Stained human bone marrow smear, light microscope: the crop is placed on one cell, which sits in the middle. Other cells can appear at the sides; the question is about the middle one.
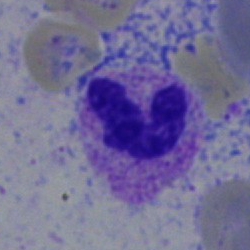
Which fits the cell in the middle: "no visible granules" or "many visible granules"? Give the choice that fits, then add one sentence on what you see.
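Many visible granules. Fine pink-purple granules fill the cytoplasm.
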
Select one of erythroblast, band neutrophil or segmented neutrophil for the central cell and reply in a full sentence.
The cell shown in the center of this light-microscope crop is a segmented neutrophil.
